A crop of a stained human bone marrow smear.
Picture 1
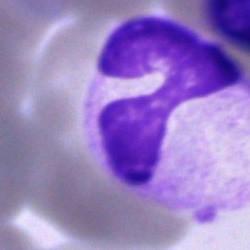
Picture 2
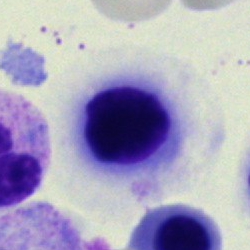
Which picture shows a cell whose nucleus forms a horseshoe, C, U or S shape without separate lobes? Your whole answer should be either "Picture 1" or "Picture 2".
Picture 1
